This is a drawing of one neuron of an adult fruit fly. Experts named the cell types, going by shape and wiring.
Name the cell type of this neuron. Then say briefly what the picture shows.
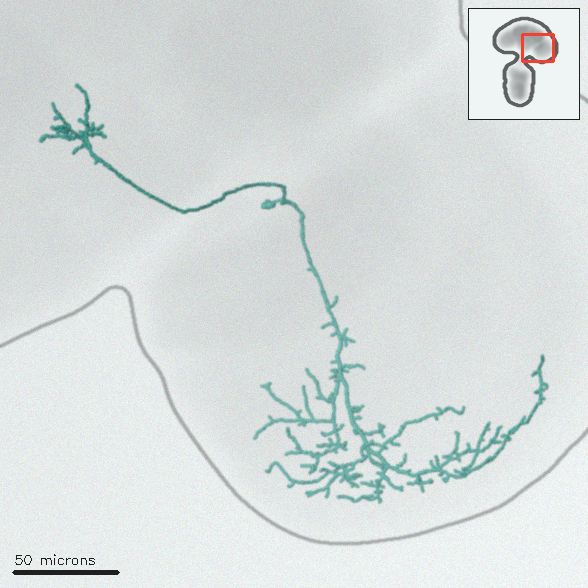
The cell type is MeVP7. It is a visual projection neuron. It lies in the brain. By the scale bar it is about 250 microns wide in this view. The picture shows dozens of branch ends.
